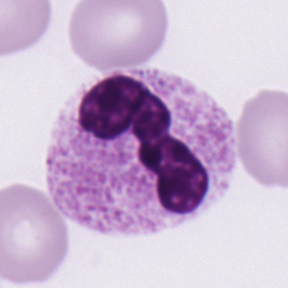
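Segmented neutrophil at the centre of a stained peripheral blood smear. The cell outline is round and smooth. The nucleus is divided into three lobes joined in a chain running from upper left to lower right. No nucleoli are visible.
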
